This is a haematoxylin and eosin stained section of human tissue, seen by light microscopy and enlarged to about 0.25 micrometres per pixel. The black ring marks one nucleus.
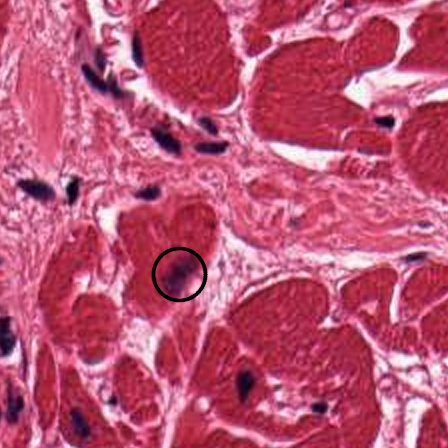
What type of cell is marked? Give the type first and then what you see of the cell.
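Cardiomyocyte. The nucleus is elongated and oval and stained dark purple, with slightly blurred, uneven edges rather than a crisp outline. The cell lies among many similar red rounded profiles, each separated from its neighbours by pale pink, loose, wispy tissue.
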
